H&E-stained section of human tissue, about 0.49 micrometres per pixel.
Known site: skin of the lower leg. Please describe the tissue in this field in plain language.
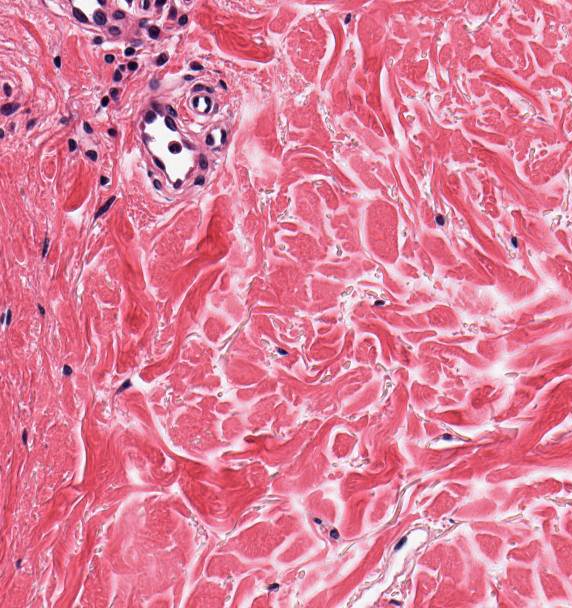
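Notice the thick, deep pink collagen bundles interlacing in many directions across the whole field. Over most of it, nuclei are sparse, small, dark and elongated, lying singly between bundles. Now look: the upper left corner holds more nuclei than anywhere else.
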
